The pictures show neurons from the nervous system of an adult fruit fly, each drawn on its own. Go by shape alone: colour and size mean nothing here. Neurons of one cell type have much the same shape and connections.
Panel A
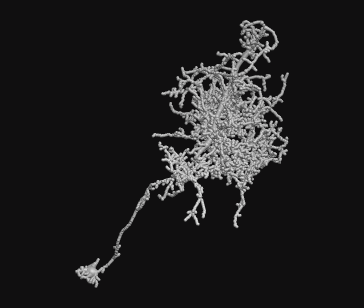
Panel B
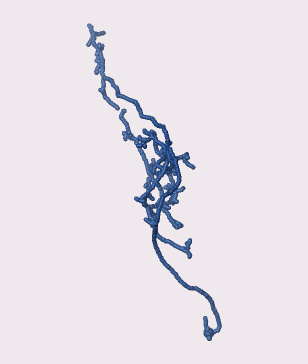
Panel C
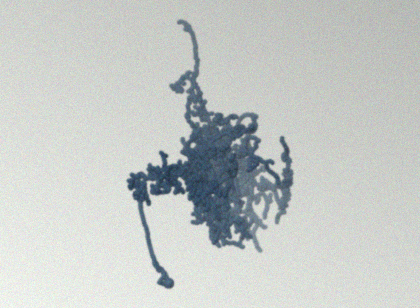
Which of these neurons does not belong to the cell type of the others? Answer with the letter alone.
B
